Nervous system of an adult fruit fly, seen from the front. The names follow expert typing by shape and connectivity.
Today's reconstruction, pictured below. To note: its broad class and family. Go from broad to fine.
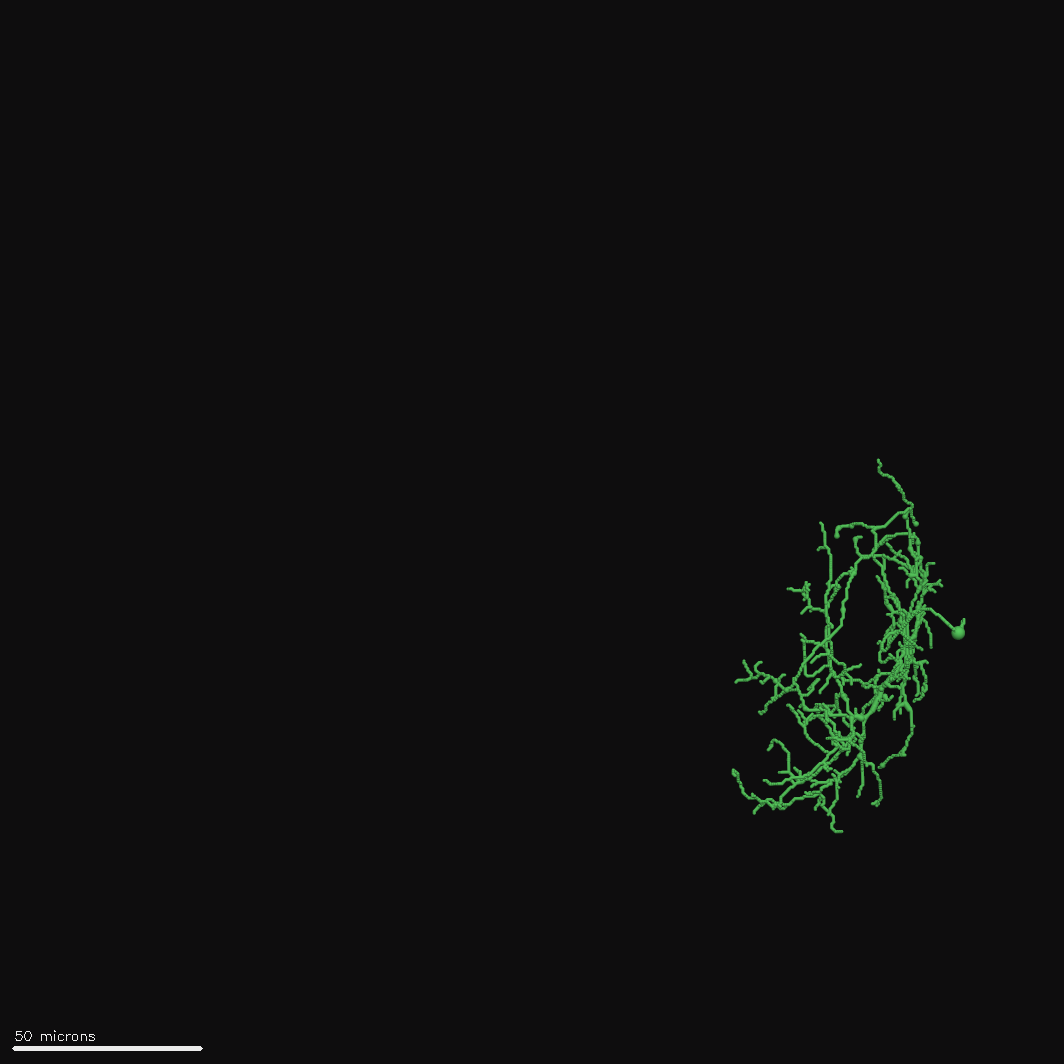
nerve-cord intrinsic neuron; hemilineage 16B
